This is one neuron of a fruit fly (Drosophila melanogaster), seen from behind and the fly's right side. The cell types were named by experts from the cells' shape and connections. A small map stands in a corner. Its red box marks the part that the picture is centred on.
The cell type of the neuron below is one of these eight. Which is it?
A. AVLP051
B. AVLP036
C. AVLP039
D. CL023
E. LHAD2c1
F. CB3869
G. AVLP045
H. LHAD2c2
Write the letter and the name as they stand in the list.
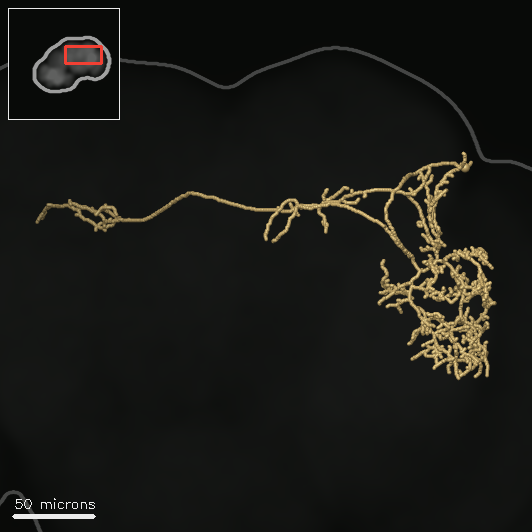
C. AVLP039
